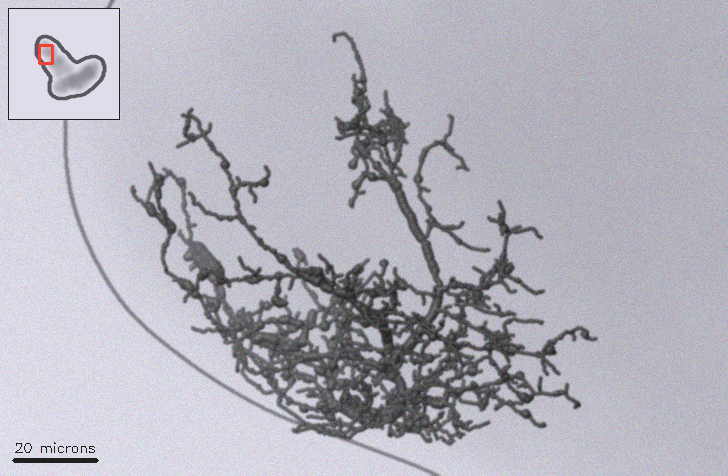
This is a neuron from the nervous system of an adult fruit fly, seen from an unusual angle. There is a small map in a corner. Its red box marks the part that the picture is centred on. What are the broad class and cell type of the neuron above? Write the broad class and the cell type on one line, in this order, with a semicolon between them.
nerve-cord intrinsic neuron; INXXX468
